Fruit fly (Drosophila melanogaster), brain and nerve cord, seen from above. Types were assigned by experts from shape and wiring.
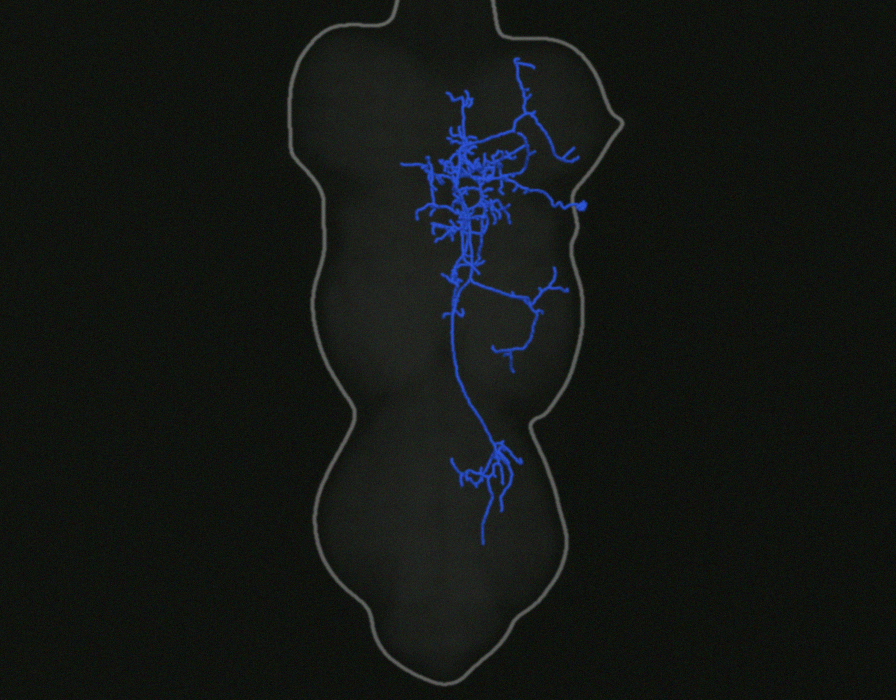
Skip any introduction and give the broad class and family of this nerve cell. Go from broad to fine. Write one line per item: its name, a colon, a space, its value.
broad class: nerve-cord intrinsic neuron
family: hemilineage 12A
